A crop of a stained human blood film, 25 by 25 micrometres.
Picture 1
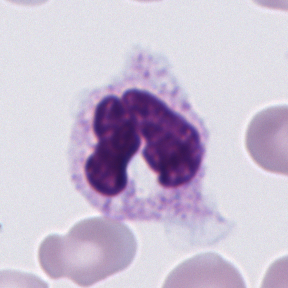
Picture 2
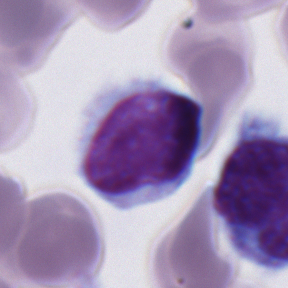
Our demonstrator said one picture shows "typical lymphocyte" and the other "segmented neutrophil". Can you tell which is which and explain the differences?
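The segmented neutrophil is in picture 1, and the typical lymphocyte is in picture 2. The nucleus of the segmented neutrophil consists of two lobes joined at the top in the form of an inverted U, with dark purple, coarsely clumped chromatin and no visible nucleoli. The nucleus of the typical lymphocyte occupies most of the cell, measures about 12 by 8 micrometres and stains a dense, dark purple. The cytoplasm of the segmented neutrophil is pale lilac-pink and scattered with many fine purplish granules, whereas that of the typical lymphocyte is only a narrow, pale blue rim with no granules.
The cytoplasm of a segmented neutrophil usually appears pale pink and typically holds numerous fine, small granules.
The margin of the typical lymphocyte is frayed and ragged at the upper left. No other nucleated cell appears in the picture of the segmented neutrophil.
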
